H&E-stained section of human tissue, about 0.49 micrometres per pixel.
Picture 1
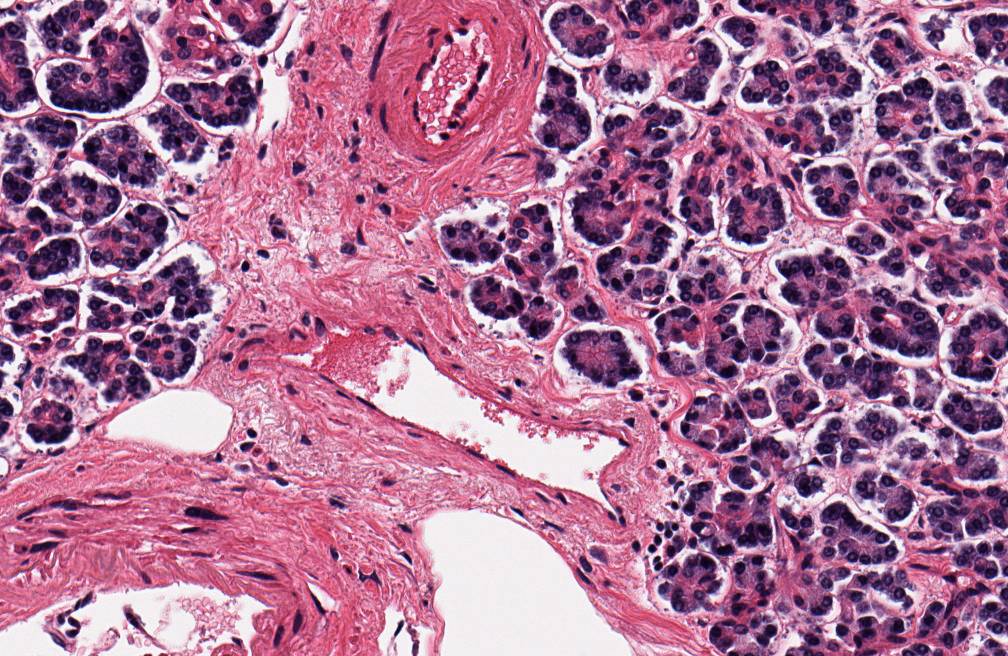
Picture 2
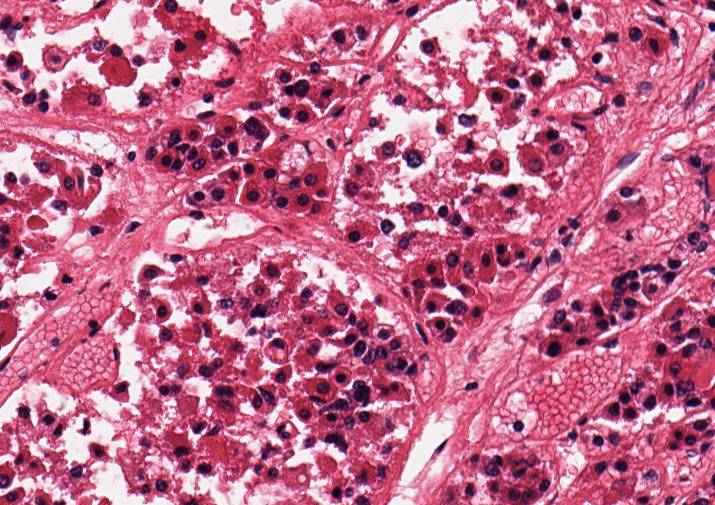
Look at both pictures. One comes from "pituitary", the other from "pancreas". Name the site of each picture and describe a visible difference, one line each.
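Picture 1 – pancreas. Densely packed acini fill the left and right parts of the field, separated by a band of connective tissue running from the top centre down to the lower left.
Picture 2 – pituitary. No glands, tubules or lumina are formed by the cells anywhere in the field.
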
